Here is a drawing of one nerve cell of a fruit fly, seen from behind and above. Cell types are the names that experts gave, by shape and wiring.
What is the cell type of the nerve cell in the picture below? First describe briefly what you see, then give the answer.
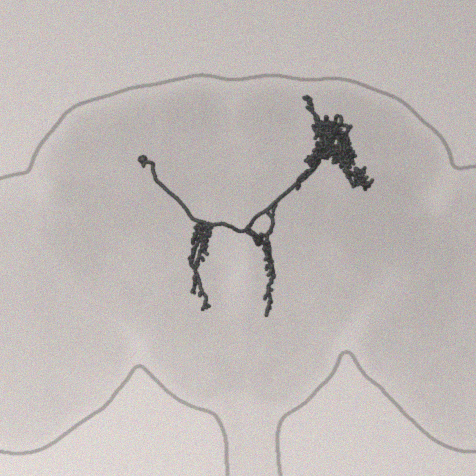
As drawn here it is about as wide as it is tall. This is a central-brain intrinsic neuron. It is of cell type mAL_m2b.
